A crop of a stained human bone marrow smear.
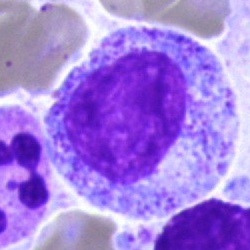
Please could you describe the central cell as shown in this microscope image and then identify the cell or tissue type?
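Round to slightly oval cell, smooth edge. Nucleus off-centre to the left; broader cytoplasmic rim on the right. Small purple granules scattered throughout cytoplasm. No clear vacuoles. This is a promyelocyte.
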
